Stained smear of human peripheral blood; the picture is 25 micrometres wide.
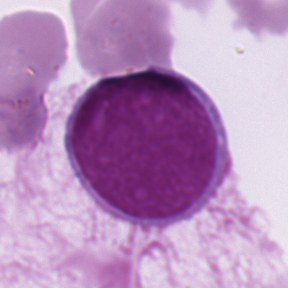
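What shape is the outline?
Round, with a smooth edge.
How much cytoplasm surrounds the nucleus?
Only a thin pale bluish rim, slightly wider on the right than on the left.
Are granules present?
None are seen.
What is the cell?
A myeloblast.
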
